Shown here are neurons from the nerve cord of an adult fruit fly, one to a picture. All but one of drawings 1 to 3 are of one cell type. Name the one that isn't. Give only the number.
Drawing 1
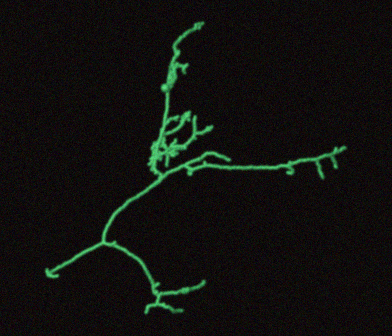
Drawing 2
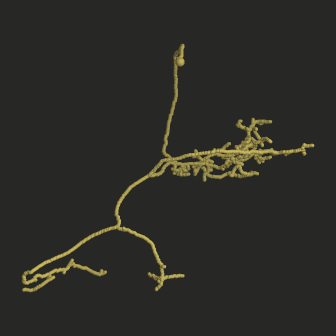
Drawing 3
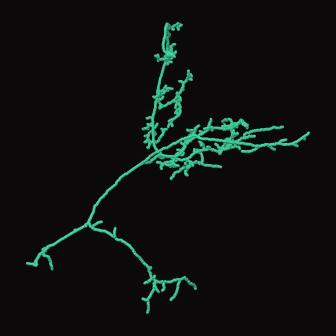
2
